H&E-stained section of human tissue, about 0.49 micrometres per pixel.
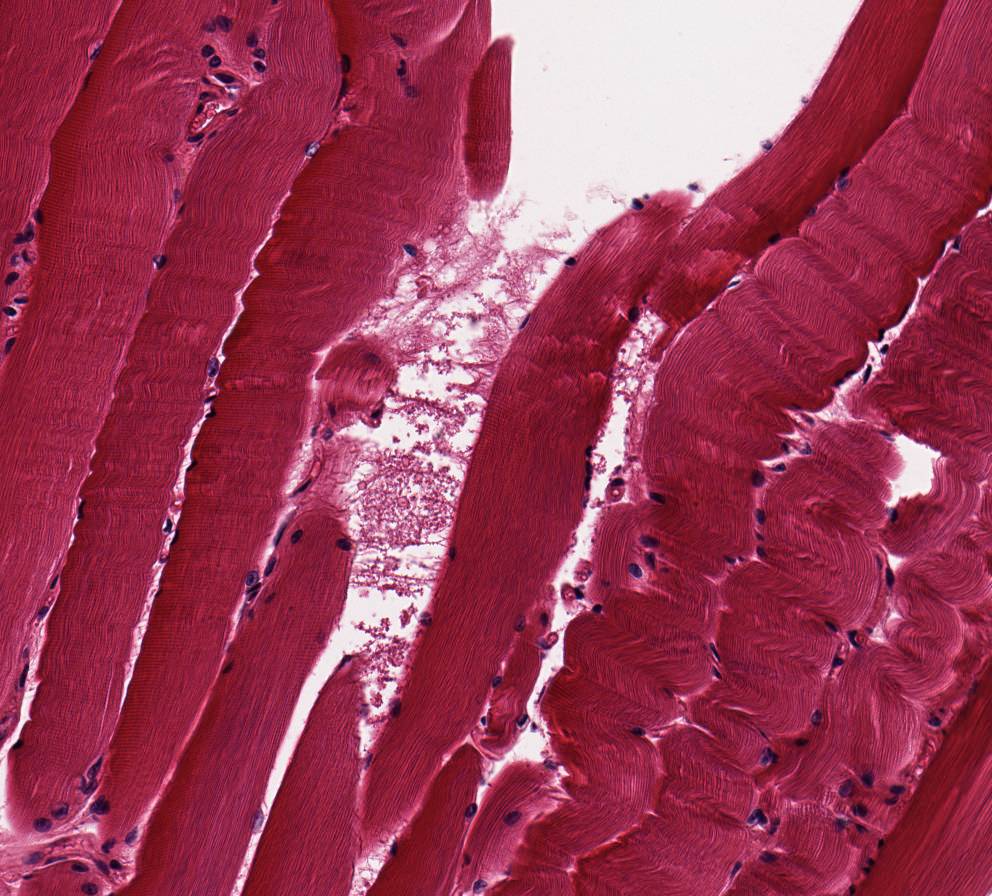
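Skeletal muscle in a haematoxylin and eosin stained section. First, the small dark nuclei lie at the edges of the fibres rather than the centres. Second, the fibre cytoplasm stains a deep red-pink throughout. Third, in the right half of the field the fibres are thrown into wavy folds. Finally, no fat cells are present anywhere.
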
